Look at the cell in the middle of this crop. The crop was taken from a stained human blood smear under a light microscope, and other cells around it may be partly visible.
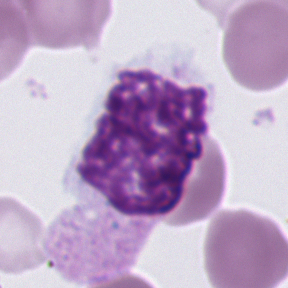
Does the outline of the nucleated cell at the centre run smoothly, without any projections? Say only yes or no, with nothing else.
No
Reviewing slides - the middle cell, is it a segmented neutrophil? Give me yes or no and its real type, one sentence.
Yes, the cell lying in the middle is a segmented neutrophil.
